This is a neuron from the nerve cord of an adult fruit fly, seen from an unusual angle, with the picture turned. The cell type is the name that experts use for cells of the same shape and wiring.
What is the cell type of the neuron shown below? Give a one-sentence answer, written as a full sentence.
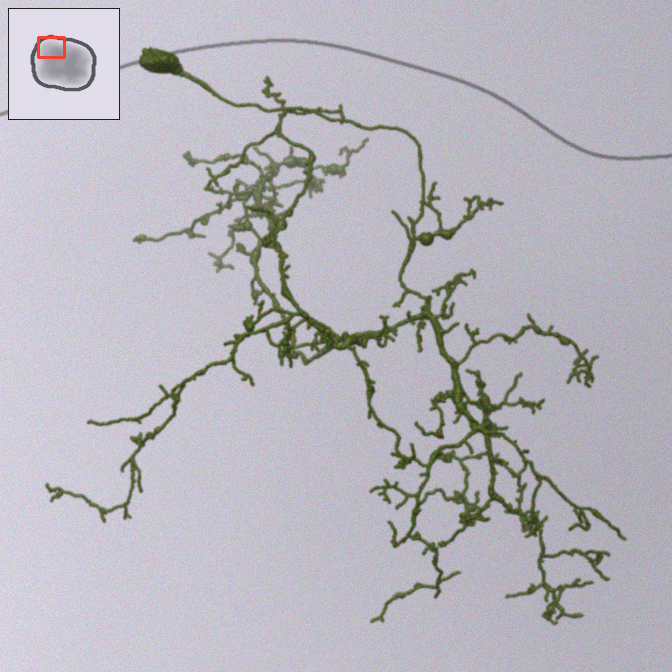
The single neuron here is of type IN21A083.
